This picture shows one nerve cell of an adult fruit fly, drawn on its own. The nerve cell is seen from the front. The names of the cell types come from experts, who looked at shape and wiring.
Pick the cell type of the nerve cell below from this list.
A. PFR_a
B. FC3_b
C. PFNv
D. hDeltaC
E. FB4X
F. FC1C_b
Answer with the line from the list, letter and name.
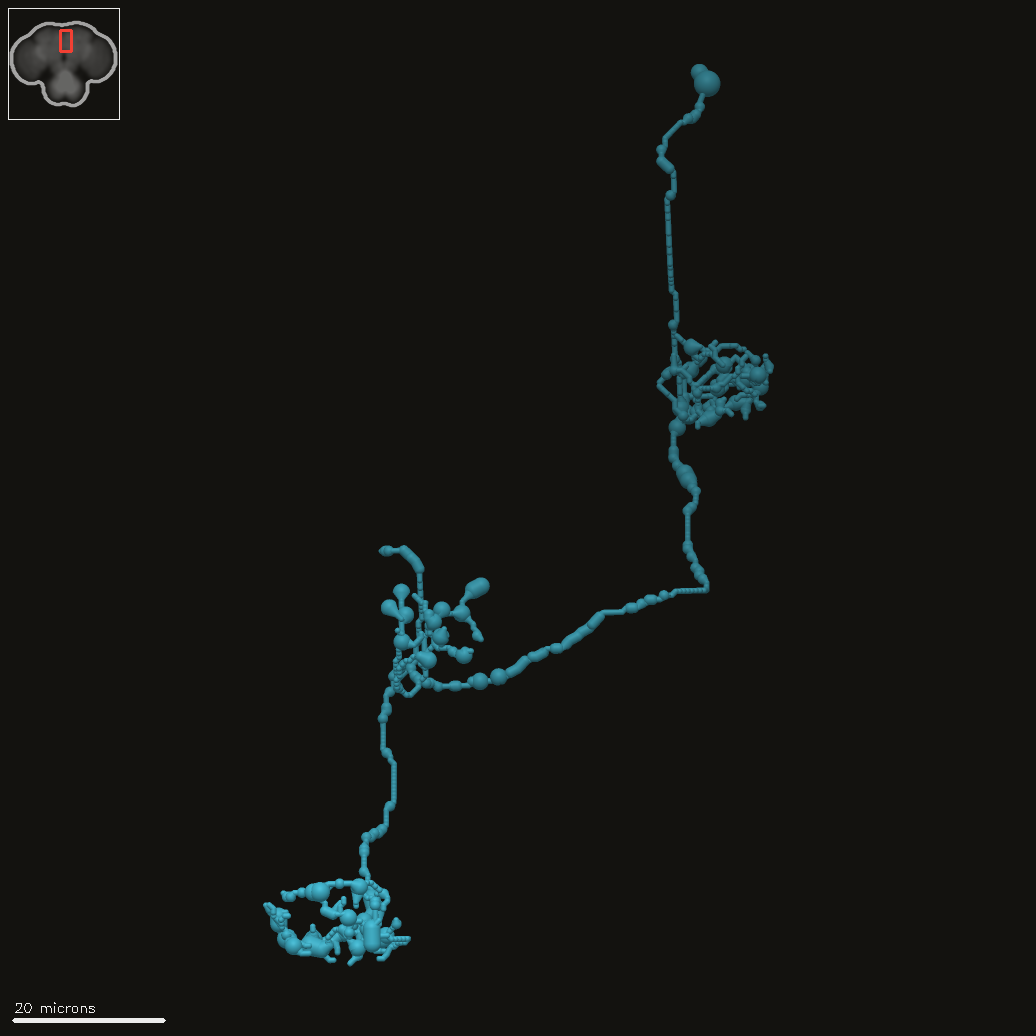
C. PFNv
